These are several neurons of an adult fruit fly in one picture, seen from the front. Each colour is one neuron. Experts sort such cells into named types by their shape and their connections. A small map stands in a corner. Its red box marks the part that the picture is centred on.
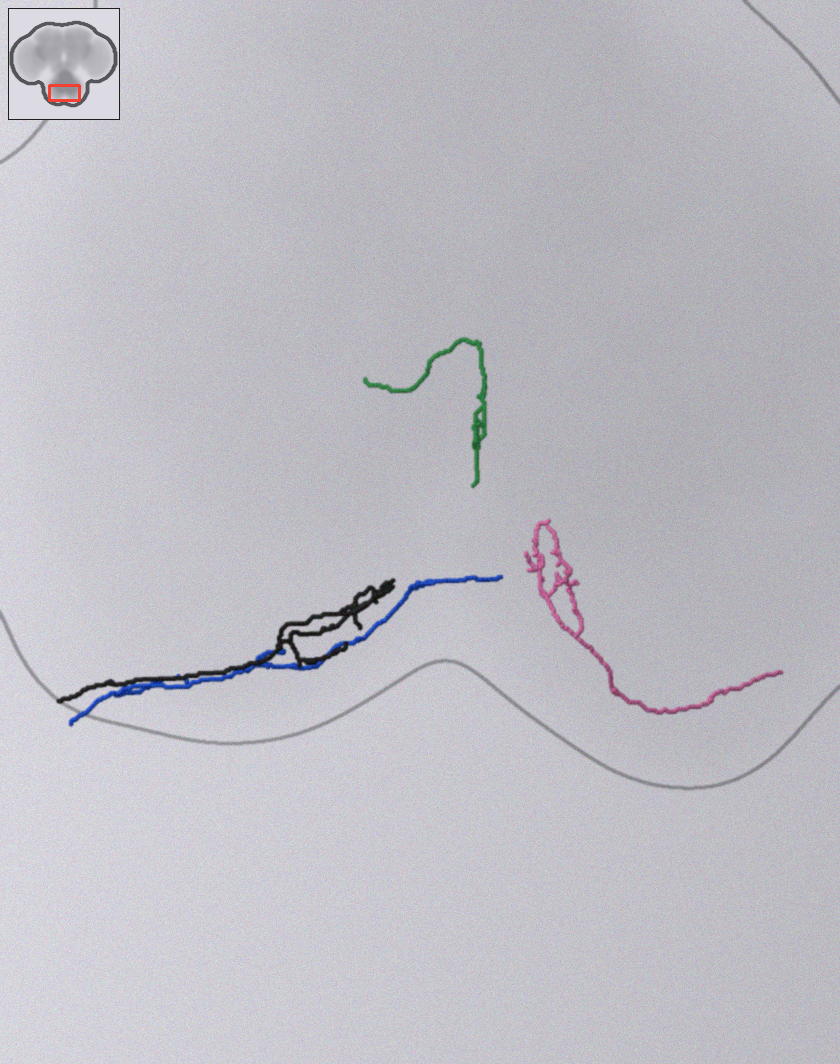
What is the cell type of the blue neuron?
LgLG7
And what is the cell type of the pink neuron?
LgLG1b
